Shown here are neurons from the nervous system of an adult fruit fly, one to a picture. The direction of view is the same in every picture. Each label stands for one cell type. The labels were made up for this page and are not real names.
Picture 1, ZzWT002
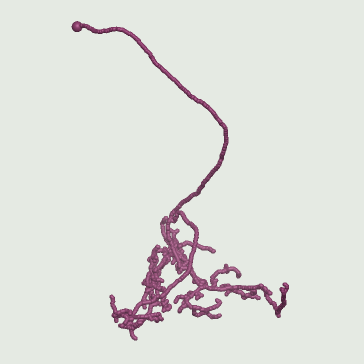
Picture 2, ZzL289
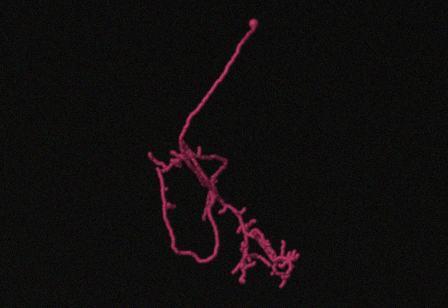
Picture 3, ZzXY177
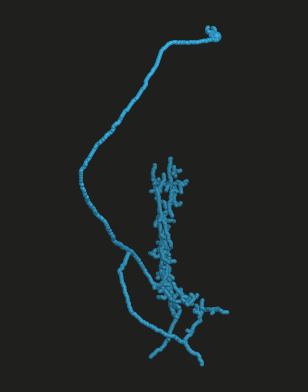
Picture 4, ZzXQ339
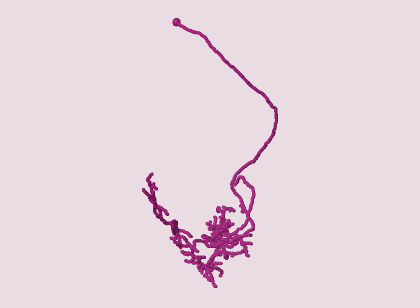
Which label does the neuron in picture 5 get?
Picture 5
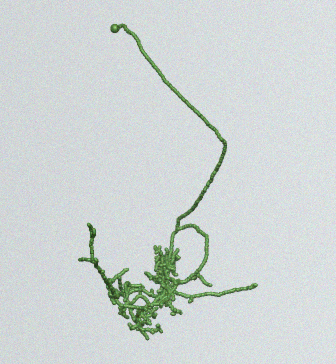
ZzXQ339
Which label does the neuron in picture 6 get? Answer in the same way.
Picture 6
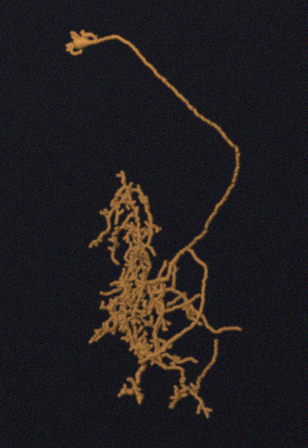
ZzXY177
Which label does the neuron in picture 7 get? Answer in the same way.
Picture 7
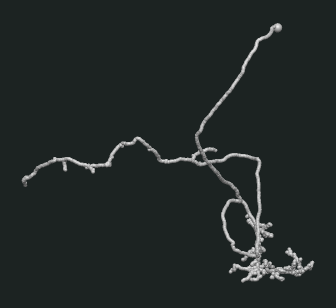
ZzL289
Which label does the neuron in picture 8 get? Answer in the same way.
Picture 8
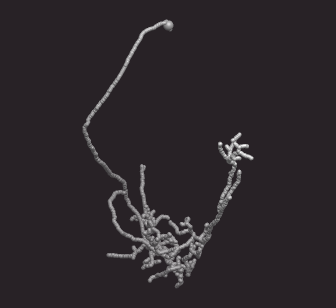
ZzXQ339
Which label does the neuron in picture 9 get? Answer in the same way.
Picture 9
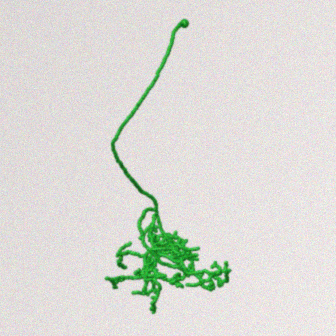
ZzWT002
